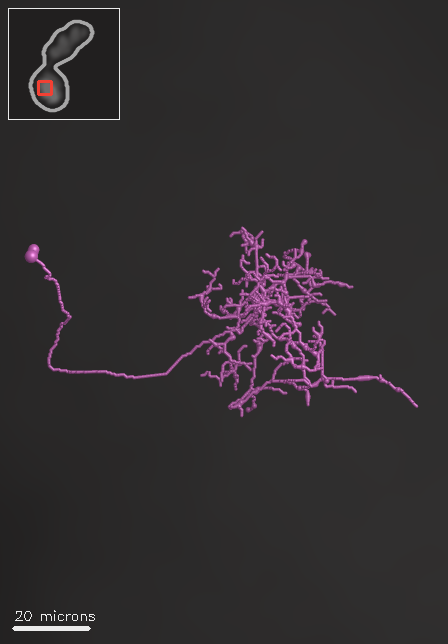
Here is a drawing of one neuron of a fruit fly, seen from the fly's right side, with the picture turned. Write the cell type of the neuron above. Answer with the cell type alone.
WED056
